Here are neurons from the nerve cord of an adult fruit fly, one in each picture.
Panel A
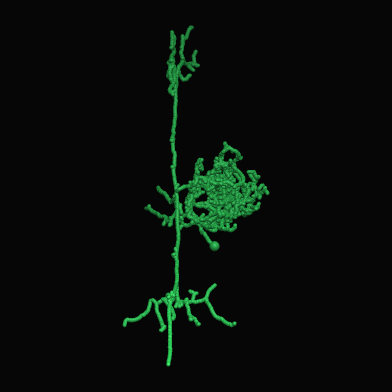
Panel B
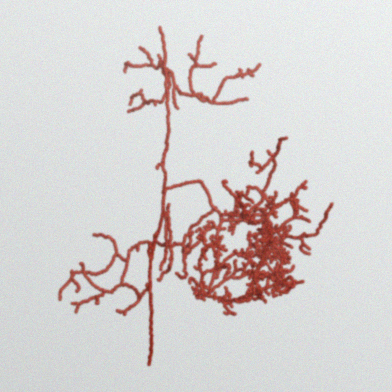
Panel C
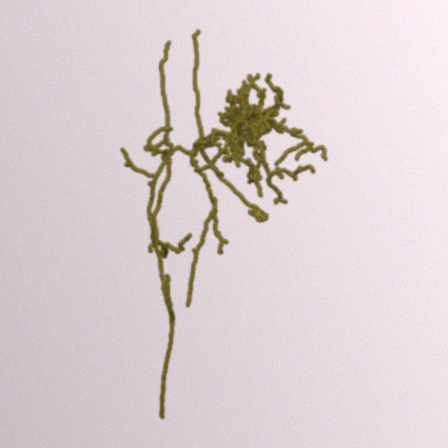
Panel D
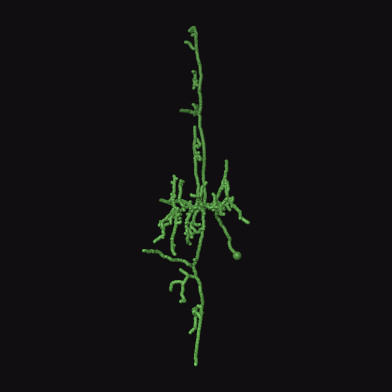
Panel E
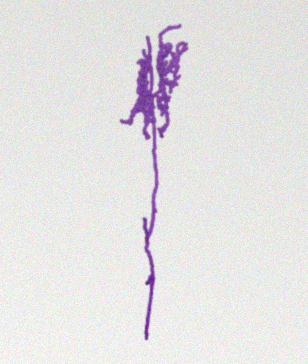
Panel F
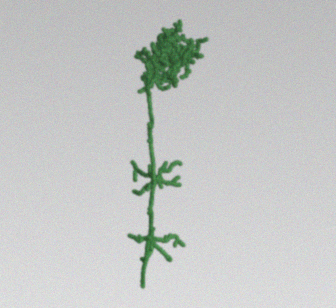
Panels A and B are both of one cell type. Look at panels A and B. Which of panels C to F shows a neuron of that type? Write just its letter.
F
